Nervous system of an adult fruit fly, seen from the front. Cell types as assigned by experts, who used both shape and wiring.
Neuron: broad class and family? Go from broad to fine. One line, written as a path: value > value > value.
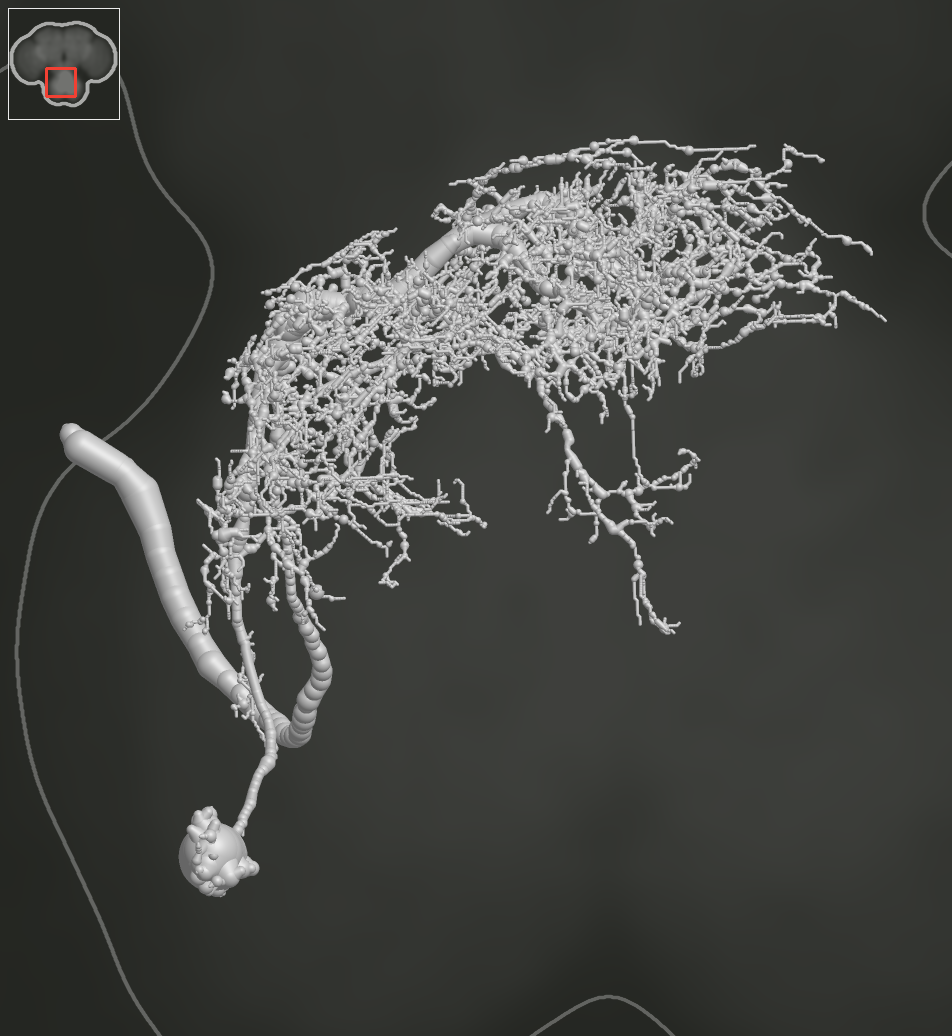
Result: motor neuron of the nerve cord > hemilineage 08A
